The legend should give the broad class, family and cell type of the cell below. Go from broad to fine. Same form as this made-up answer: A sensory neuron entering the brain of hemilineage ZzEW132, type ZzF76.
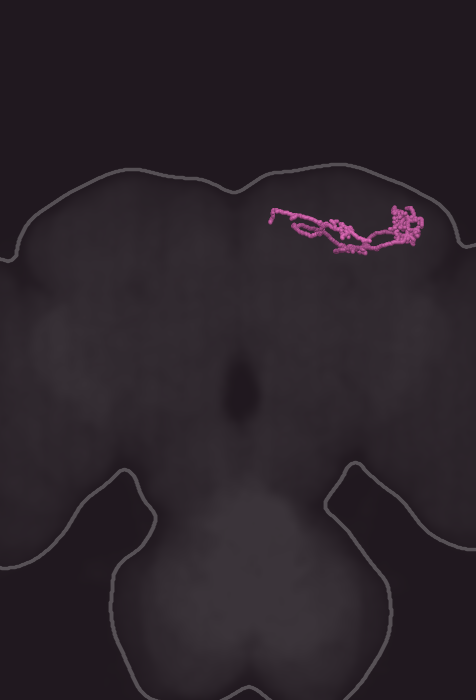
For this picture: A central-brain intrinsic neuron of hemilineage DL1_dorsal, type SLP245.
